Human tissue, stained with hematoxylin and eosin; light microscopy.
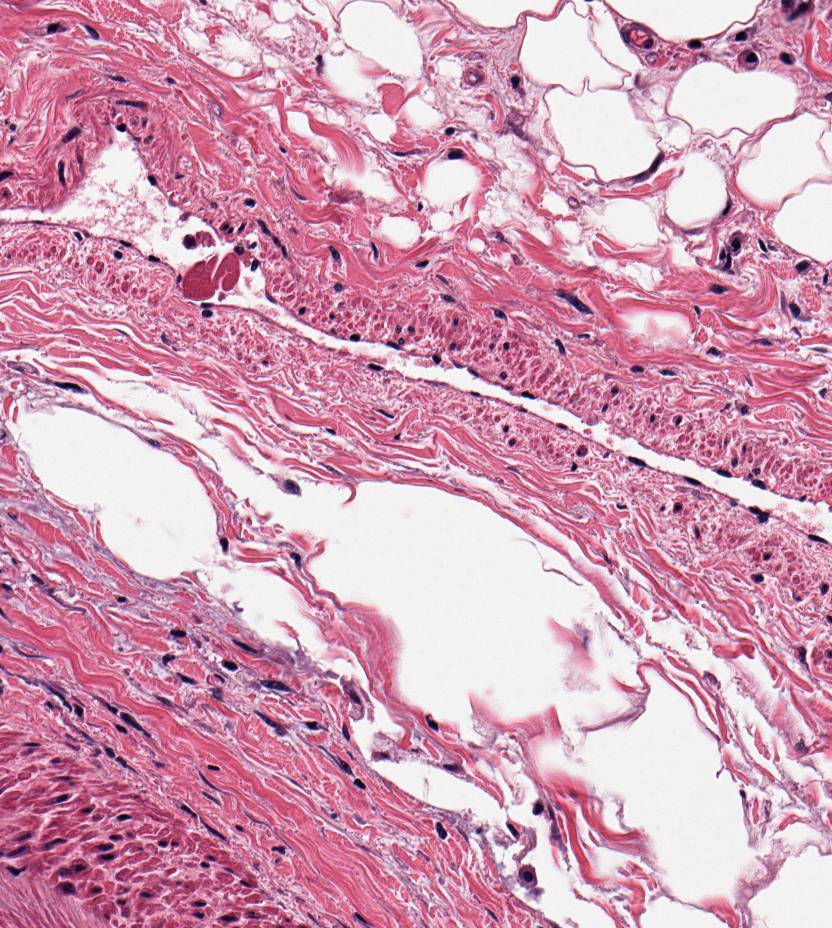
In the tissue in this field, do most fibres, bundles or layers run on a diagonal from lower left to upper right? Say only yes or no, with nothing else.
No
